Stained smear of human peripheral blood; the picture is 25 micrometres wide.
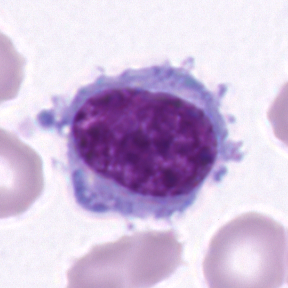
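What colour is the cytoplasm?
Pale greyish blue, in a moderate rim around the nucleus that is widest on the lower left.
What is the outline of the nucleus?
Oval, without any notch or indentation, measuring about 13 by 9 micrometres.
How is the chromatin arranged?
Patchily, with darker clumps separated by paler areas.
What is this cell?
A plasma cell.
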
